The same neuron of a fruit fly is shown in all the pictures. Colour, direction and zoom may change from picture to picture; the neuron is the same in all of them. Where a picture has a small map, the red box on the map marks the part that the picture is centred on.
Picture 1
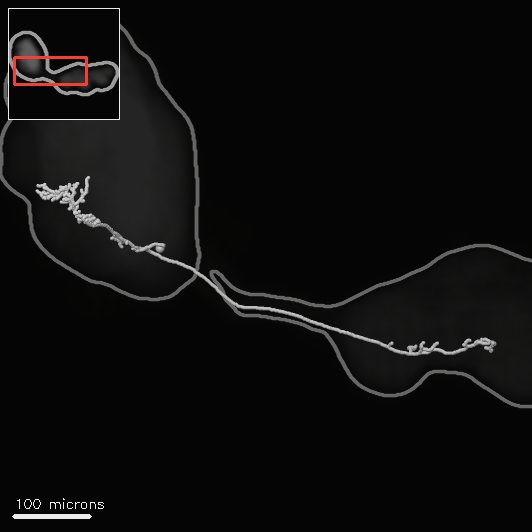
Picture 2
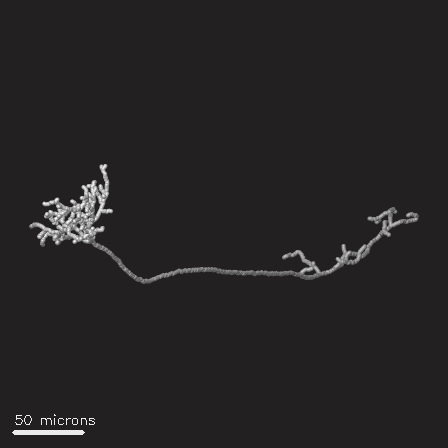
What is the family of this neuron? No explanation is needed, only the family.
hemilineage LB23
